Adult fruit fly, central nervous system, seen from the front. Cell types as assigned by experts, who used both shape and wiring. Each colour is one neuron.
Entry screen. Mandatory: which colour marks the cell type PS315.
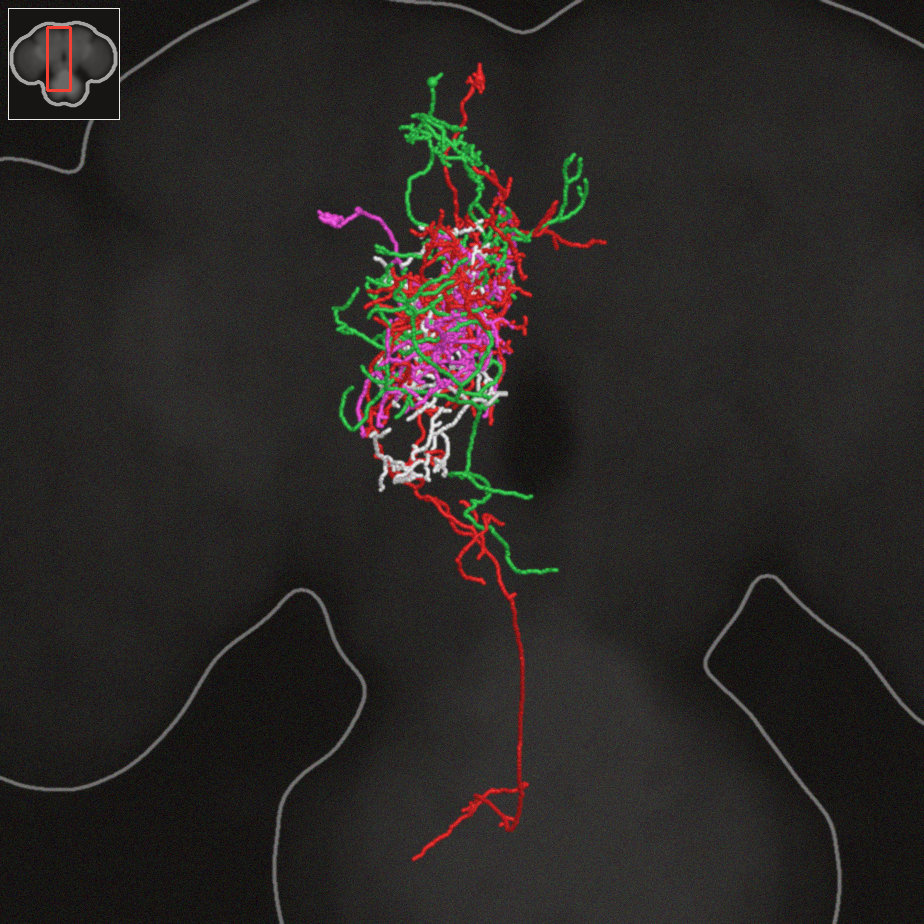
white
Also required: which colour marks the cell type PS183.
magenta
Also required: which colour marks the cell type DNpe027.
red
